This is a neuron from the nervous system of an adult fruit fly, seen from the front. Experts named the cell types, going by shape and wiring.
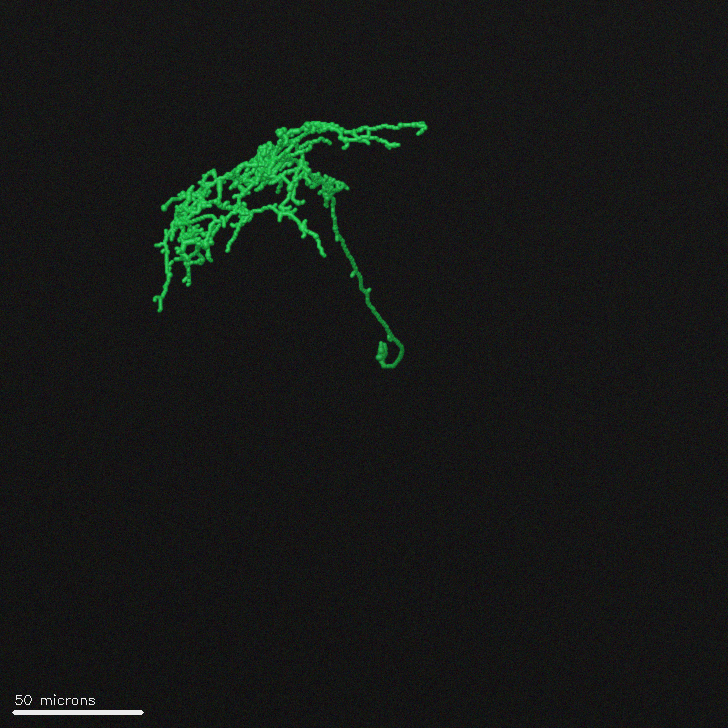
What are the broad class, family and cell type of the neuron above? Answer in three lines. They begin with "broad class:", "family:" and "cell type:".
broad class: nerve-cord intrinsic neuron
family: hemilineage 06B
cell type: IN06B052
